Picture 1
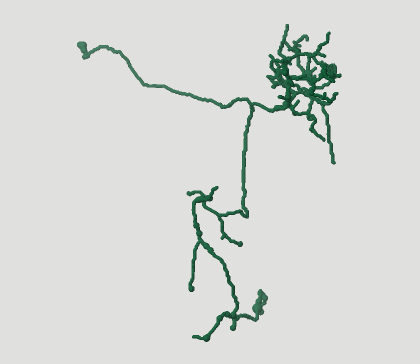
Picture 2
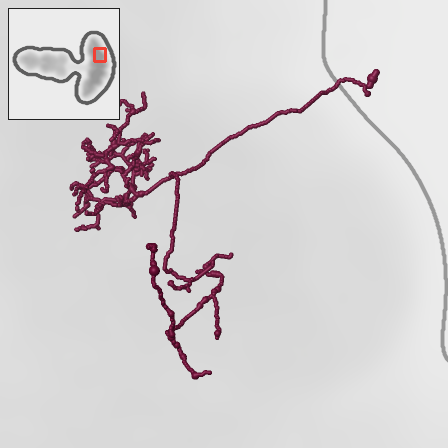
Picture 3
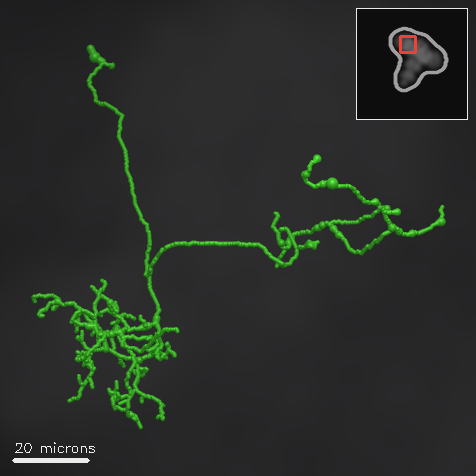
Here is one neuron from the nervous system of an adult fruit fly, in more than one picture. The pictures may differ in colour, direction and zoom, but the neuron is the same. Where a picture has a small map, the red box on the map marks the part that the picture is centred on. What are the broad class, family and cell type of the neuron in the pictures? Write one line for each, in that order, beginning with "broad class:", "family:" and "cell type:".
broad class: central-brain intrinsic neuron
family: hemilineage VLPl2_posterior
cell type: LHAV2b4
